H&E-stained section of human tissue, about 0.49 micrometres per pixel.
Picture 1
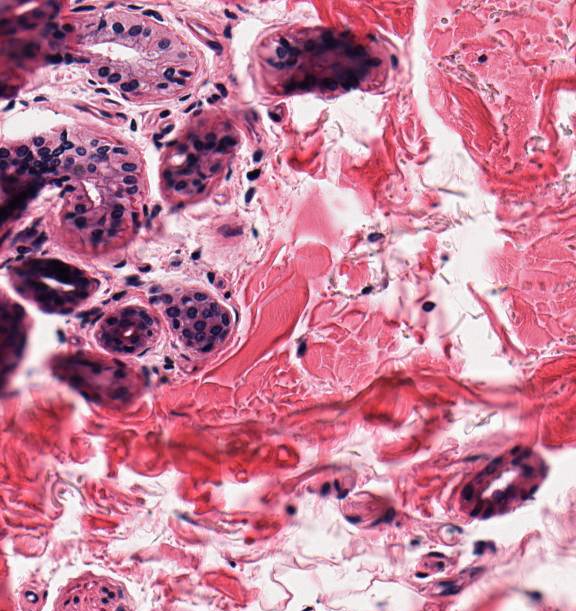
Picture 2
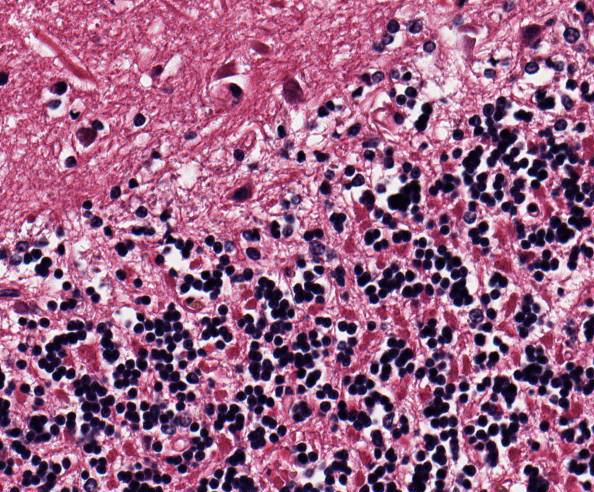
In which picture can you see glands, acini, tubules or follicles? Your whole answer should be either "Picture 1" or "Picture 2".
Picture 1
